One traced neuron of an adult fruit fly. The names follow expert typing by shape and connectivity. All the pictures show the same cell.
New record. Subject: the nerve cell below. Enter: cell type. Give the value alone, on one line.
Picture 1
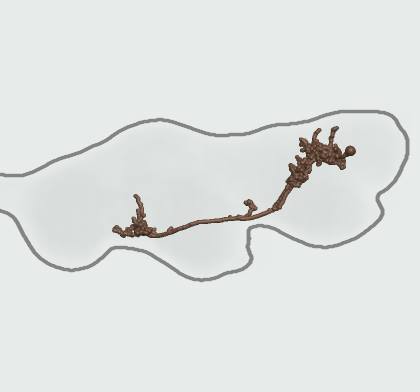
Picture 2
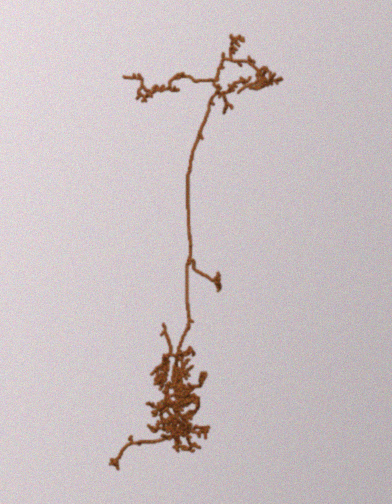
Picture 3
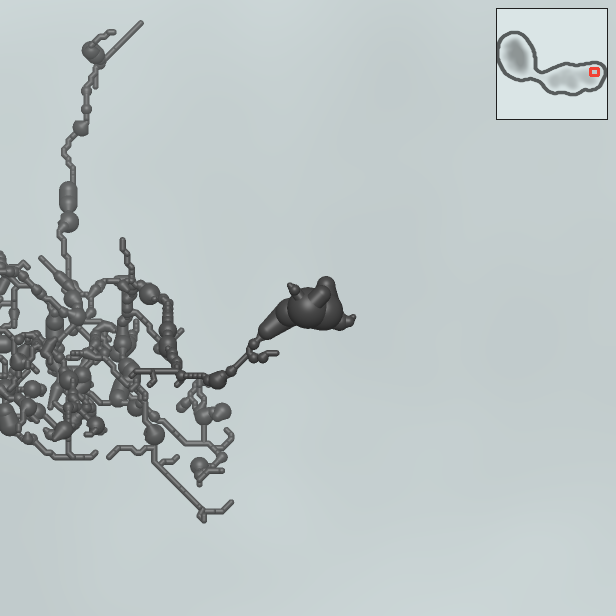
IN05B028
